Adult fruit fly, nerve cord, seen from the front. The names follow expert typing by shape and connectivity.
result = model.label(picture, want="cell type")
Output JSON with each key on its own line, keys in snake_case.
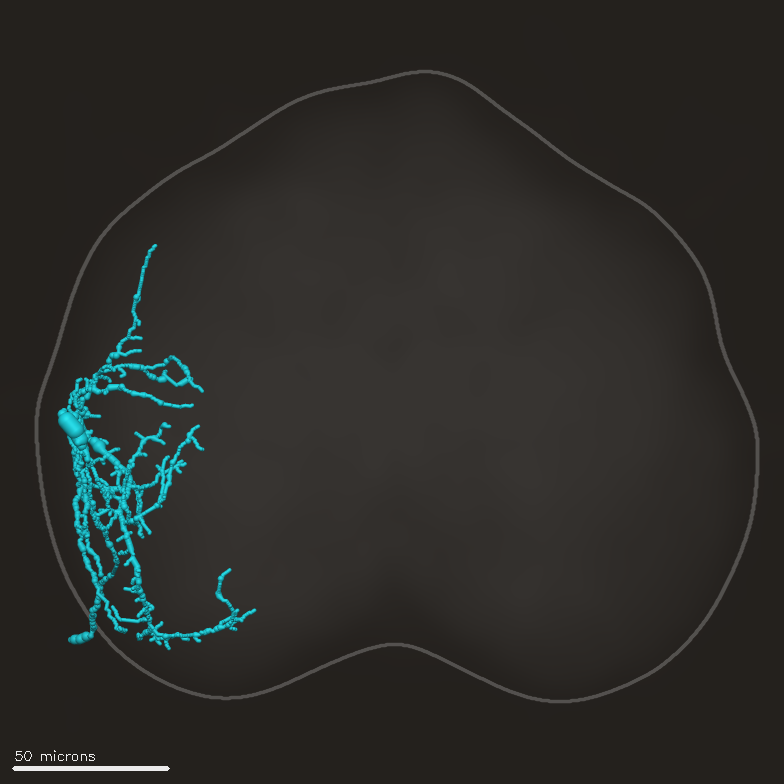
{
 "cell_type": "Pleural remotor/abductor MN"
}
